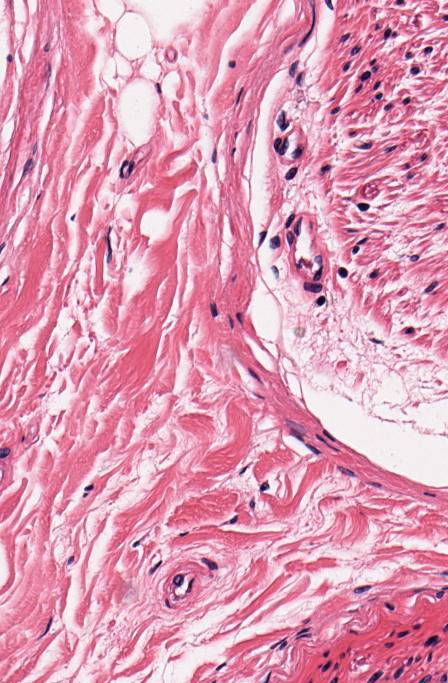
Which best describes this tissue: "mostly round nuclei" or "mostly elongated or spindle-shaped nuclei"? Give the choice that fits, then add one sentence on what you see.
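Mostly elongated or spindle-shaped nuclei. Nuclei between the collagen bundles are sparse, small, dark and spindle-shaped.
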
